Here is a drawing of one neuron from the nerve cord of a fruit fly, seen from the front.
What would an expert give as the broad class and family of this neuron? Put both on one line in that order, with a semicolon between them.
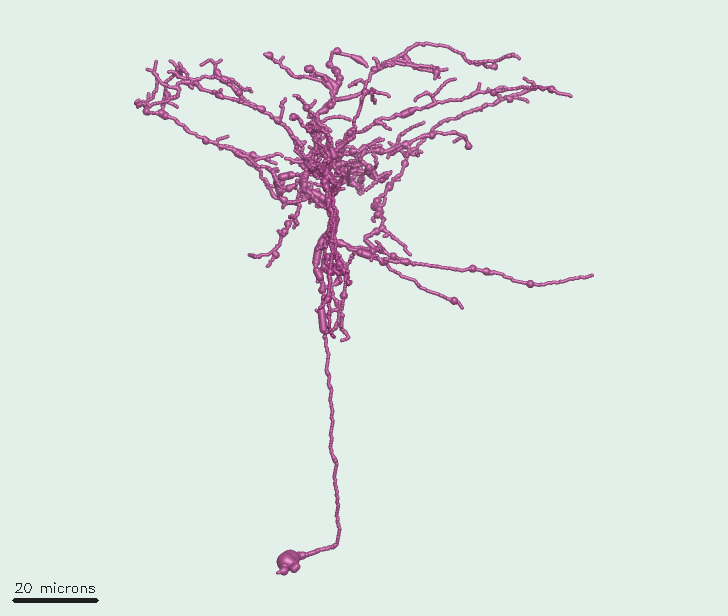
nerve-cord intrinsic neuron; hemilineage 00A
